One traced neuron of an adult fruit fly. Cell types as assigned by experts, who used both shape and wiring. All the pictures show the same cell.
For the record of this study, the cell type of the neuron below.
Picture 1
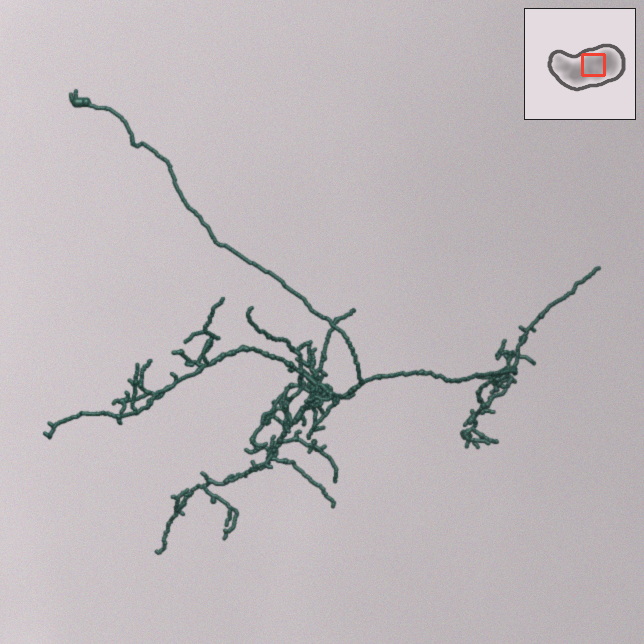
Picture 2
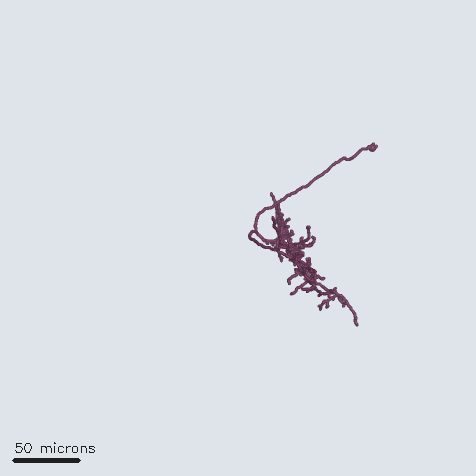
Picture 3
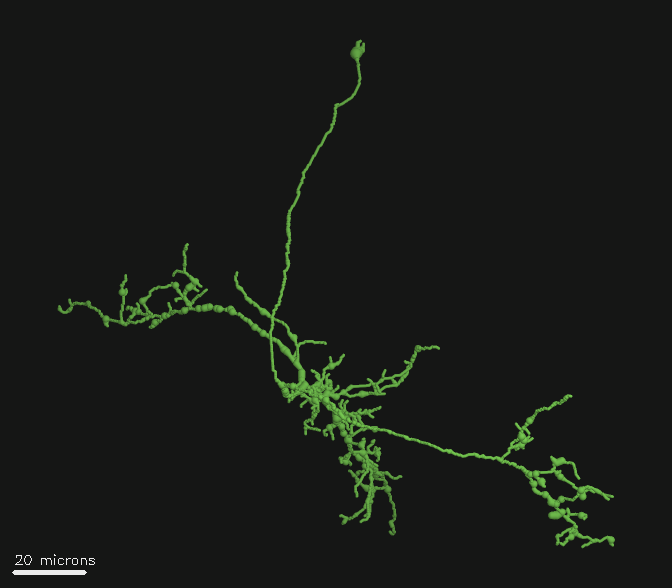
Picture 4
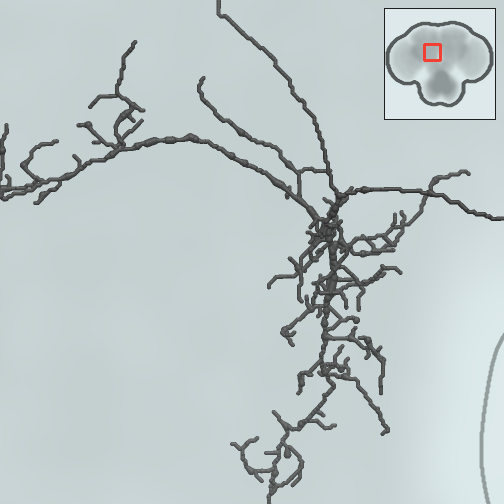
PS208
